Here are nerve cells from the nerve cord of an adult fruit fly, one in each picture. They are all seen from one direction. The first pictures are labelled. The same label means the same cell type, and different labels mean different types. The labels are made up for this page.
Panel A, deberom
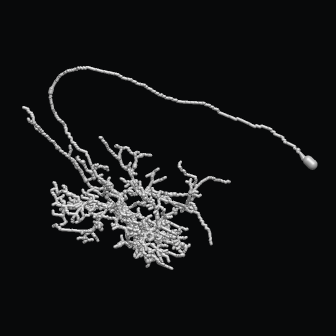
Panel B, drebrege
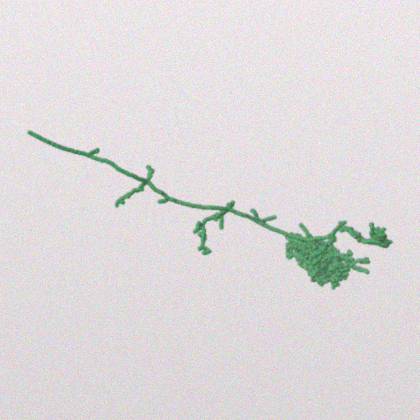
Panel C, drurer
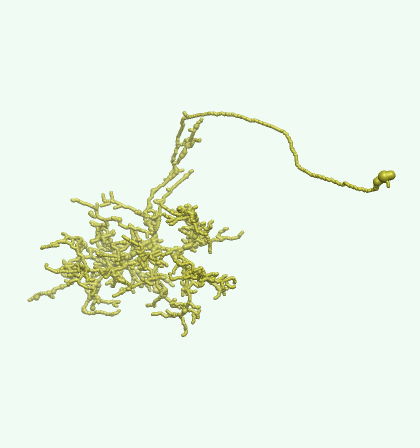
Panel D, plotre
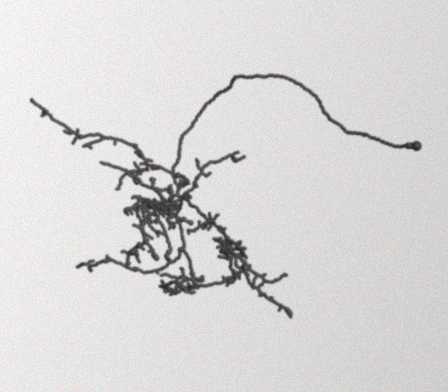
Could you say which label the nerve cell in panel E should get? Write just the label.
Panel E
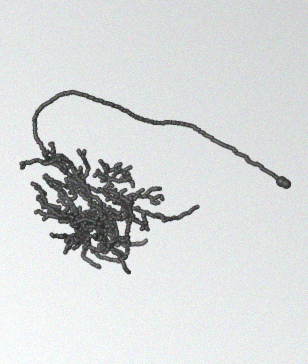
drurer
